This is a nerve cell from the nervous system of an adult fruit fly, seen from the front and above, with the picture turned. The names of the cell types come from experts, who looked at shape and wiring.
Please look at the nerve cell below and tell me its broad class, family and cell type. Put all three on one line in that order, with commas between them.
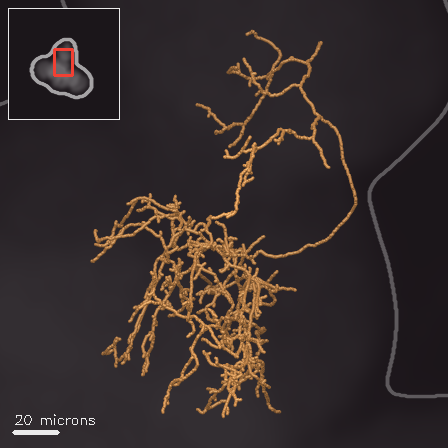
nerve-cord intrinsic neuron, hemilineage 12A, IN12A015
